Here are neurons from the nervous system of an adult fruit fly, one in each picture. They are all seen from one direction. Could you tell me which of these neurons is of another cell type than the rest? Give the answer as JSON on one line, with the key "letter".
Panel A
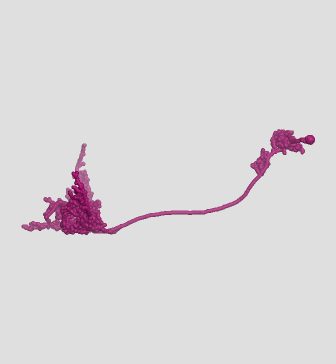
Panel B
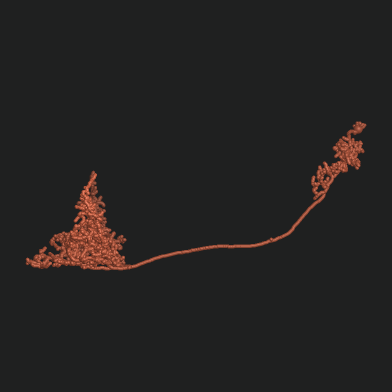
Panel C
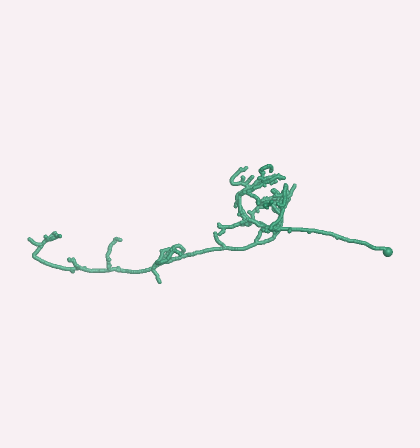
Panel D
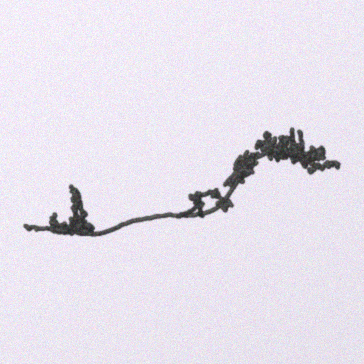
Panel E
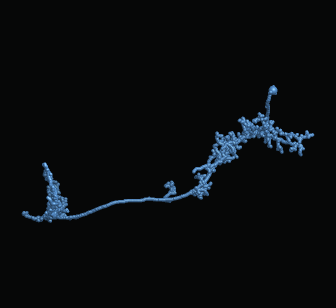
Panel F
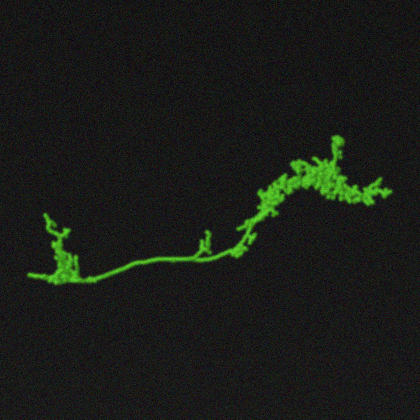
{"letter": "C"}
